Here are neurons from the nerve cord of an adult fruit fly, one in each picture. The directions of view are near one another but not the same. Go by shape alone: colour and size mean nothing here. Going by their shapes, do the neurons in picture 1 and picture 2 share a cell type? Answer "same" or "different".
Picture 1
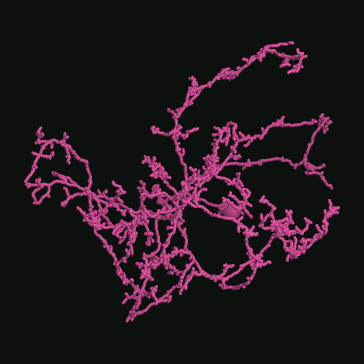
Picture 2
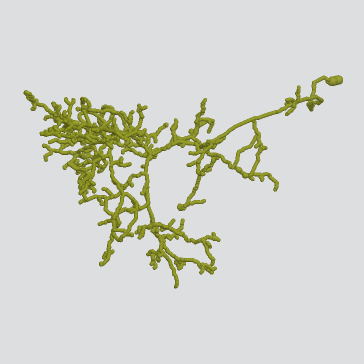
different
